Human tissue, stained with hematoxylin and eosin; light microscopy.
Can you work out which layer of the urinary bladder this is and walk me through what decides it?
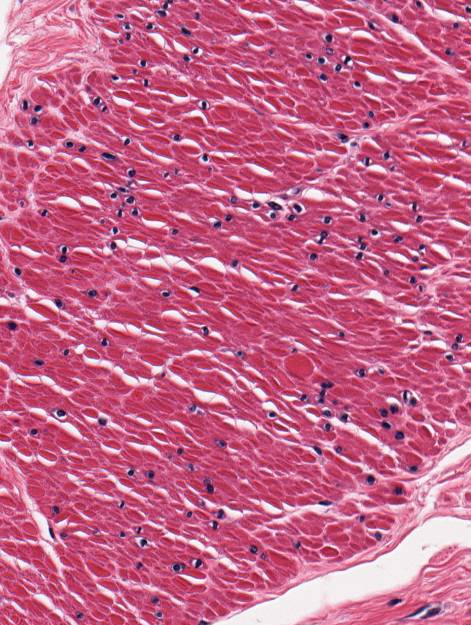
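This field is smooth muscle. Densely packed, deep pink fibres fill nearly all of it.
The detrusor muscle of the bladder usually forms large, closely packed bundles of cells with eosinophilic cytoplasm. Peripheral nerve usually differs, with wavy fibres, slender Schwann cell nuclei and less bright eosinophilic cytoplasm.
The fibres are seen as small, closely packed polygonal and oval profiles, with many narrow white clefts between them across the field. Just right of centre, one fibre stands out as larger, rounder and more deeply pink than those around it.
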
